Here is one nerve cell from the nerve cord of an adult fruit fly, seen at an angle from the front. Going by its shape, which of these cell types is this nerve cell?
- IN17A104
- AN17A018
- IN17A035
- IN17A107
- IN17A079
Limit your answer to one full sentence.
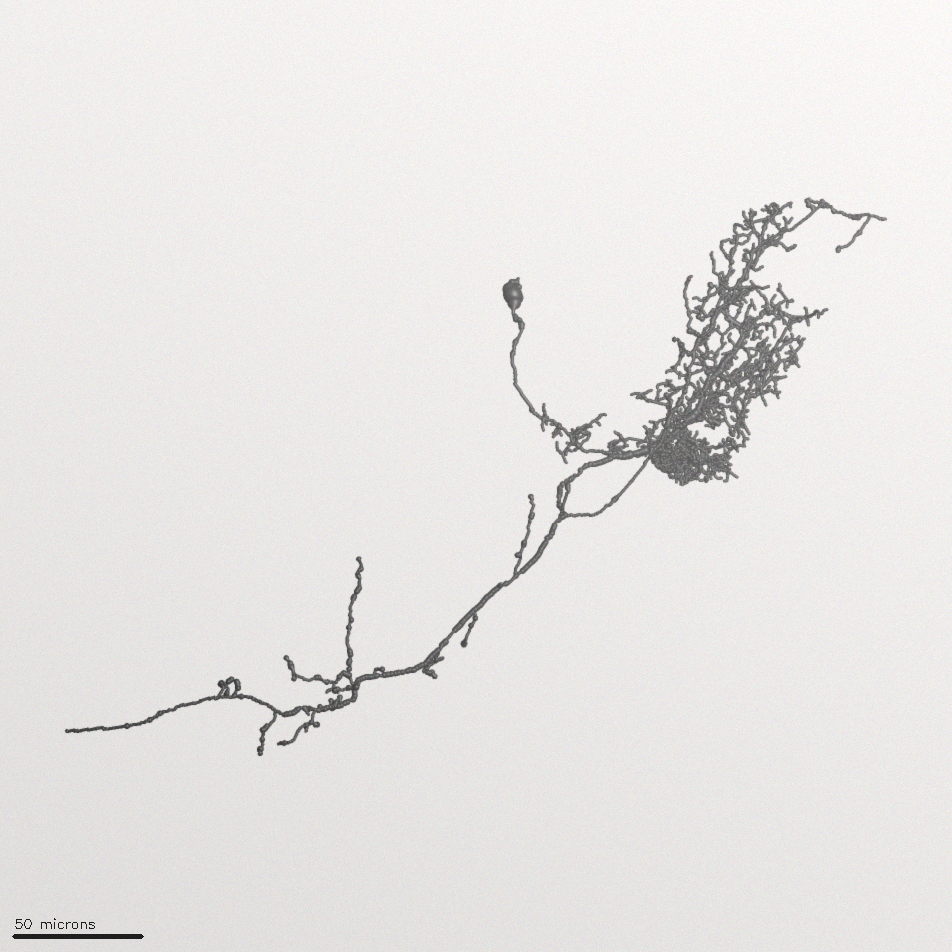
It is AN17A018 that names the cell type of this nerve cell.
